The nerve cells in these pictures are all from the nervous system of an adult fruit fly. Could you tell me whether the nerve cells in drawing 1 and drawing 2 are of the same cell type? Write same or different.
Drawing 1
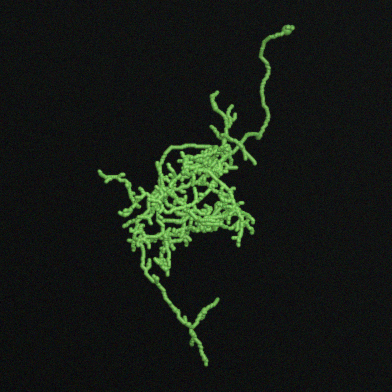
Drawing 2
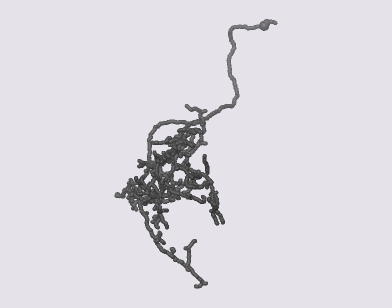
same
